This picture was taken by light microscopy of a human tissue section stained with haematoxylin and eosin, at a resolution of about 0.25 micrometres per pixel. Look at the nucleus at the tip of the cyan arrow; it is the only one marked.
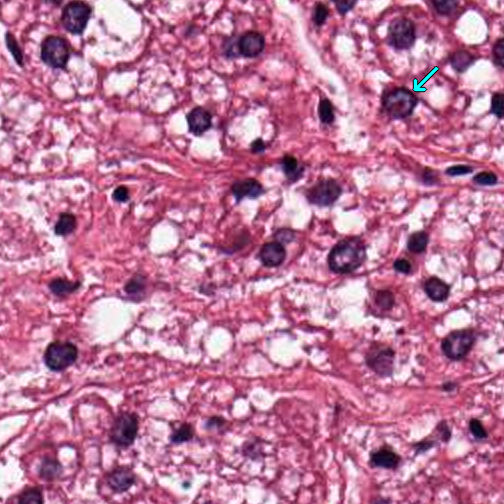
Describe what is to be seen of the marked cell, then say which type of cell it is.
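The cytoplasm around the nucleus is pale pink and filled with many clear, rounded vacuoles, giving it a bubbly, foamy look. The cell's outline is indistinct, and its cytoplasm blends into the similarly foamy cytoplasm of neighbouring cells. It lies among similar vacuolated cells, with a thin pink fibrous strand bearing elongated dark nuclei running just below it. Type of cell: adrenal cortical cell.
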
